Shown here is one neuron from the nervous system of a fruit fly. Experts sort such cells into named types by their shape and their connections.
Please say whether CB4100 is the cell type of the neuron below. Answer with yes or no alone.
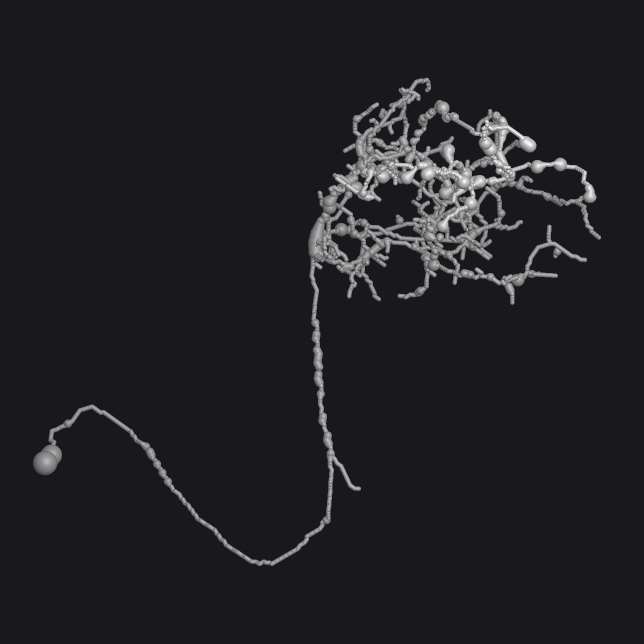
yes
